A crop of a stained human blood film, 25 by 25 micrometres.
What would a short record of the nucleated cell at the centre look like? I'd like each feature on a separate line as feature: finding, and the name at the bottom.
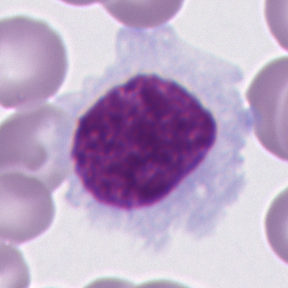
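Outline: irregular and ragged, not smooth.
Chromatin: dark purple, mottled and clumped.
Cytoplasm: pale greyish-blue, a broad rim around the nucleus.
Cytoplasm spread: wider to the right of the nucleus than to the left.
Cell: hairy cell.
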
